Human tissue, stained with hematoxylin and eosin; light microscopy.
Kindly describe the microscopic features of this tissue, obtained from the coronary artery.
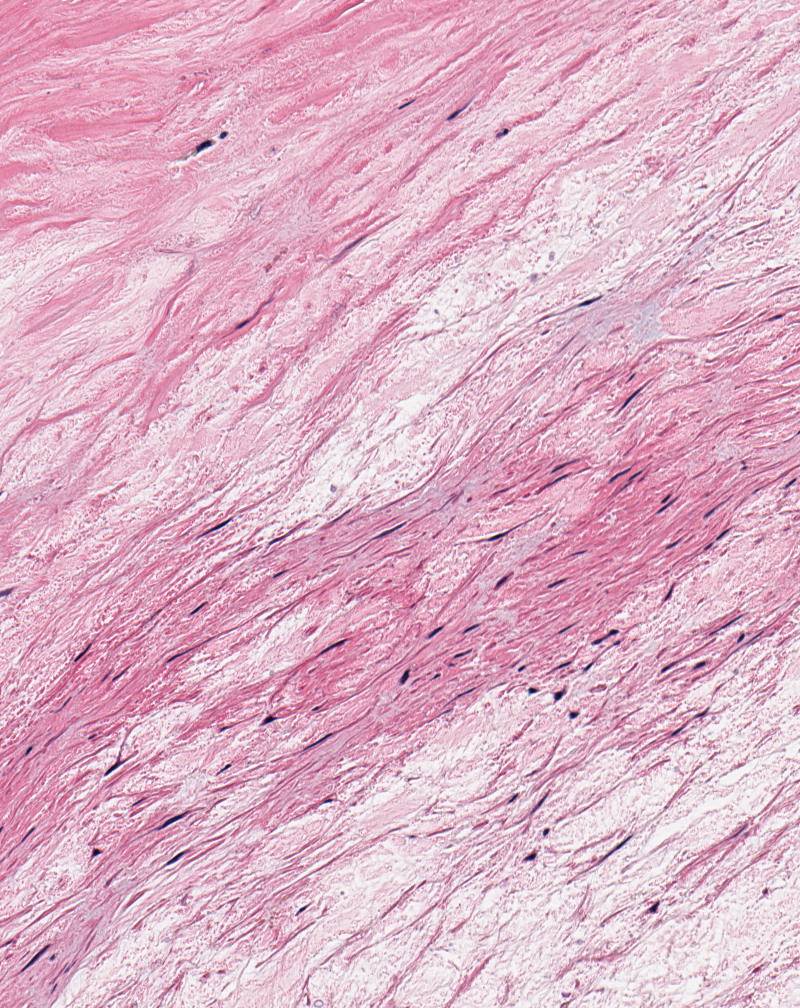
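Fibres and nuclei run in parallel streams diagonally, lower left to upper right. Nuclei sparse, widely scattered among abundant pink fibrillar material; slender, elongated, darkly stained, lying along the fibres. Upper left corner: dense, smooth, deep pink collagen, very few nuclei.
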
